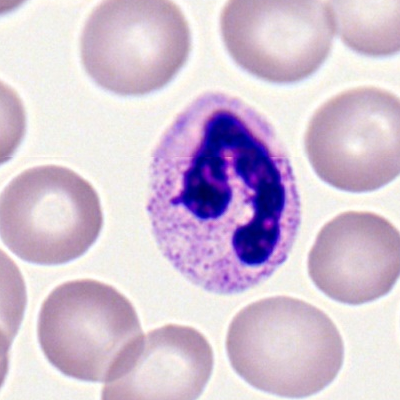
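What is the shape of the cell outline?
Smooth and oval.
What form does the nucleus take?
A curved band that narrows at points along its length, with no nucleoli visible.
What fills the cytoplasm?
Fine, small lilac granules.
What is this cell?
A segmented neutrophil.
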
